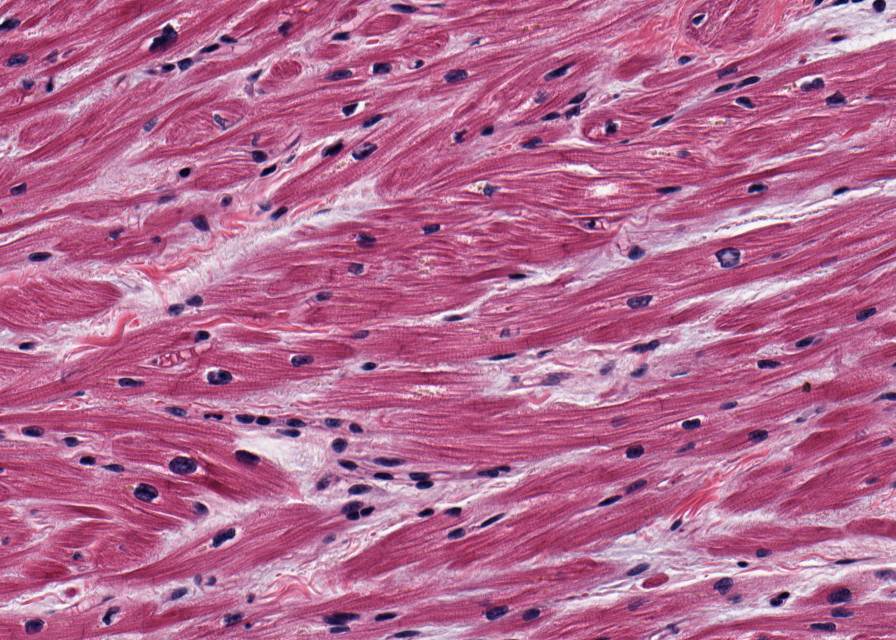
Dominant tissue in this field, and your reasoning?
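Myocardium is the tissue here. Branching: the muscle fibres divide and join their neighbours. Nuclei: oval, and central within each fibre. Striations: fine cross-striations mark the pink cytoplasm.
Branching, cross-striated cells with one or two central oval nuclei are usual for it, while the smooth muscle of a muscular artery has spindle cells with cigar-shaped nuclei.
Between bundles: pale, loose, wispy connective tissue fills the clefts.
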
